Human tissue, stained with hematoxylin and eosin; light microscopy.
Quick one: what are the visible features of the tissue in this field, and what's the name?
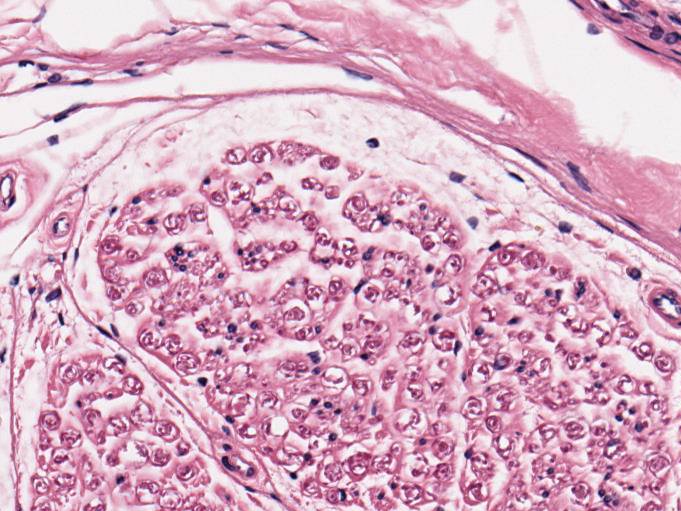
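The centre and lower part of the field are filled by a large rounded bundle of closely packed ring-shaped profiles. Each profile consists of a pale pink ring around a small central pink dot. Small dark ovoid nuclei are scattered between the rings. At the lower left, a thin sheath separates a second bundle of the same profiles from the main one. This is tibial nerve.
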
